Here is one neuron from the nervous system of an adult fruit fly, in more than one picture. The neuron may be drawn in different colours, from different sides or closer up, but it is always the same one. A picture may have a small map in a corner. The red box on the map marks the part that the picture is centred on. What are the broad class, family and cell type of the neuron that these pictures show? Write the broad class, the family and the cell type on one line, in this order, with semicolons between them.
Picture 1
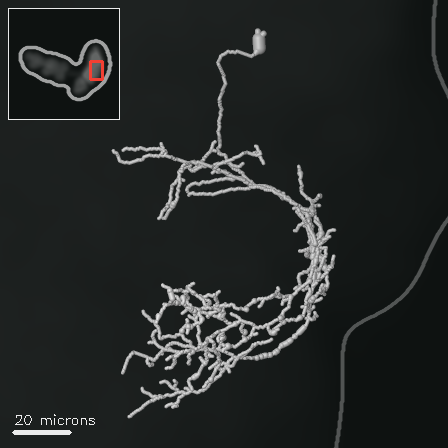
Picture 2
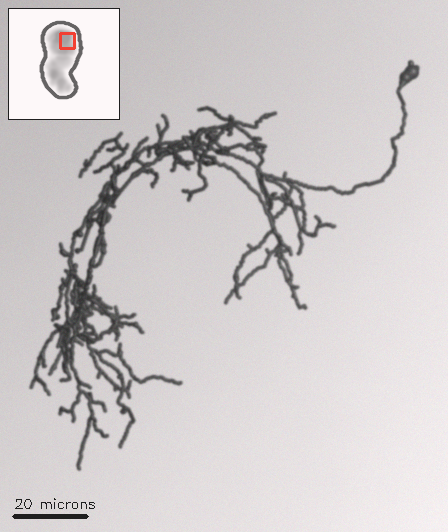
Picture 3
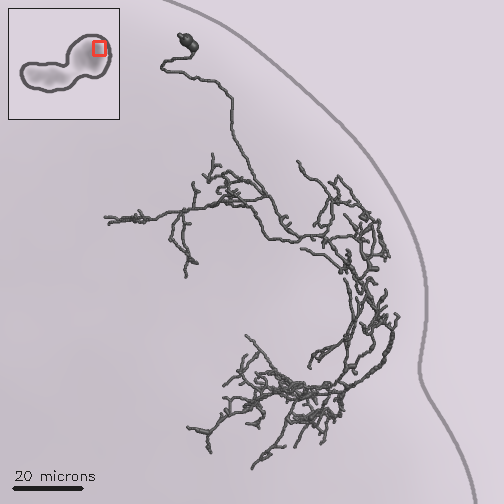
central-brain intrinsic neuron; hemilineage SMPad3; CRE028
